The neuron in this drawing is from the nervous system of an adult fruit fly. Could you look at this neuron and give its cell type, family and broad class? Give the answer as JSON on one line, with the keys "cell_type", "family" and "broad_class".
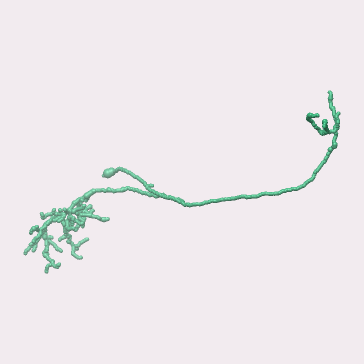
{"cell_type": "LC13", "family": "LC", "broad_class": "visual projection neuron"}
